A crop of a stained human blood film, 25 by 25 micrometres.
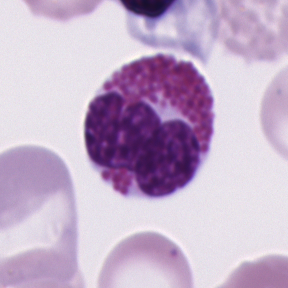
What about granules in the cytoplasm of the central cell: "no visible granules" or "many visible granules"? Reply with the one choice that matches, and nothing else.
Many visible granules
